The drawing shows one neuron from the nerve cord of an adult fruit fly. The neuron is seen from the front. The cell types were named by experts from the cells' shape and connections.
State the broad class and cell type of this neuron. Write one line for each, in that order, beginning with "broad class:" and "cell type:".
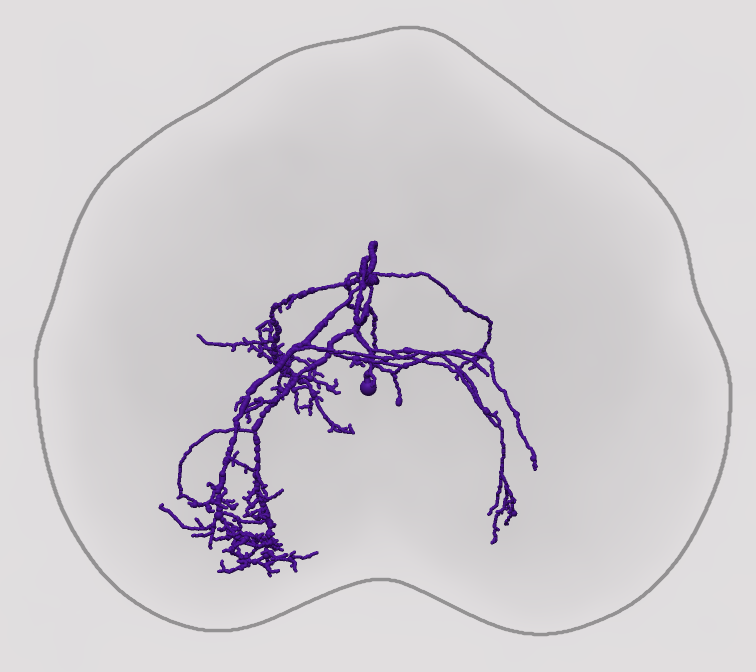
broad class: ascending neuron
cell type: ANXXX127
